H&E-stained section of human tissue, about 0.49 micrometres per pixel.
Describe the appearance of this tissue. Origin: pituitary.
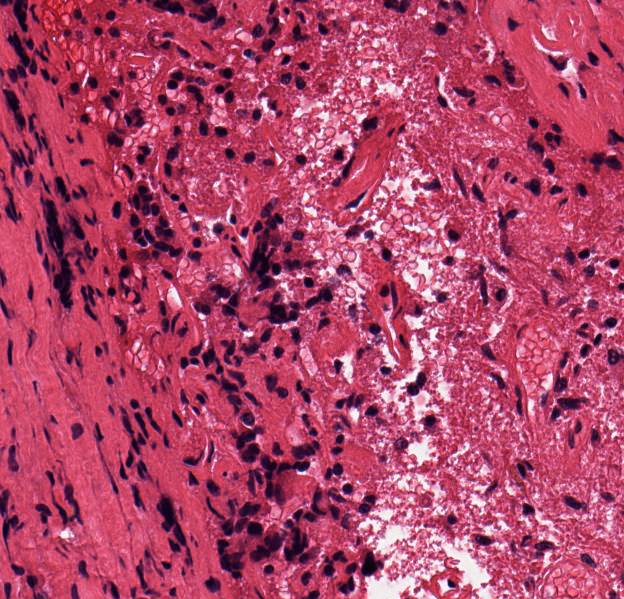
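Dense pink fibrous band along left side, fibres running lengthwise from top toward bottom. Nuclei in this band elongated, spindle-shaped. Centre and right looser, more disorganised. Thick curving band of homogeneous pink tissue across upper right corner, few nuclei.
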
